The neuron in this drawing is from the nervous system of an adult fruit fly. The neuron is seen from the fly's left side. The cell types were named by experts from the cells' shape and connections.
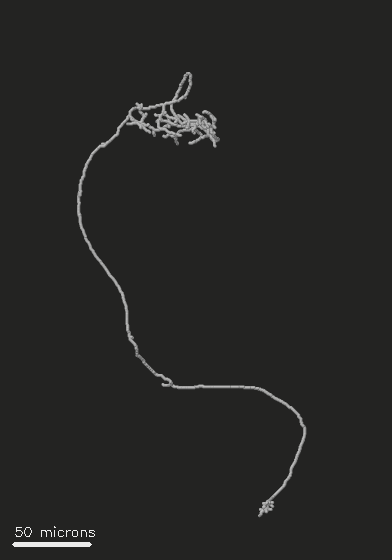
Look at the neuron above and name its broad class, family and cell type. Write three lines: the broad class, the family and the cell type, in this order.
central-brain intrinsic neuron
hemilineage LB5
SMP745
